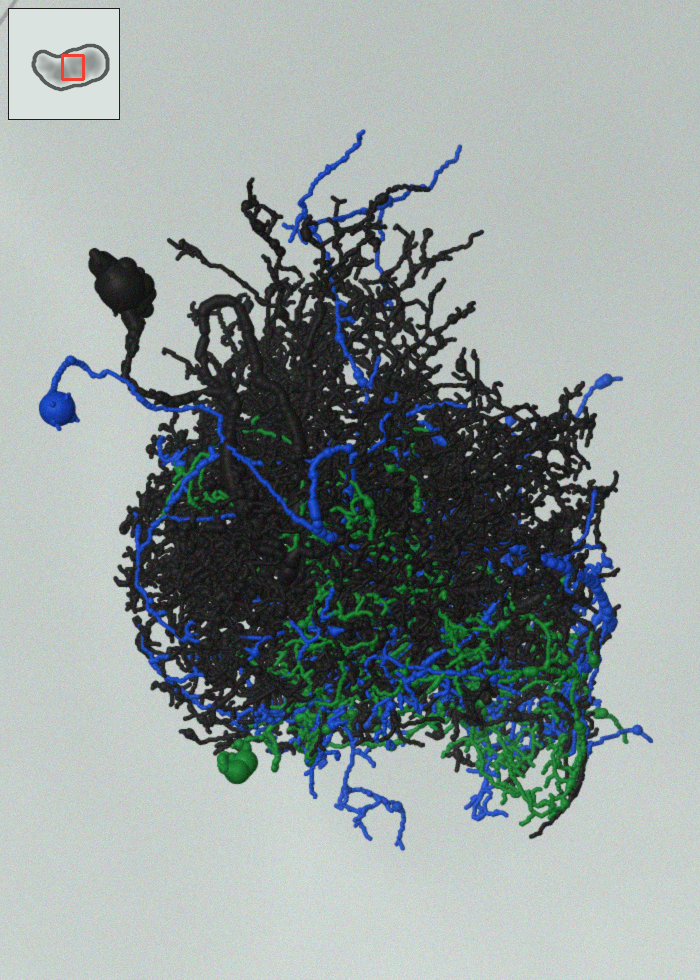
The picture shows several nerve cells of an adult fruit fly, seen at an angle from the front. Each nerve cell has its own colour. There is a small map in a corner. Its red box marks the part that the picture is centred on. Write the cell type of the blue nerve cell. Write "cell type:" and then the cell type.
cell type: AVLP437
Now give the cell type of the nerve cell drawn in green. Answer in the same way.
cell type: CB2538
